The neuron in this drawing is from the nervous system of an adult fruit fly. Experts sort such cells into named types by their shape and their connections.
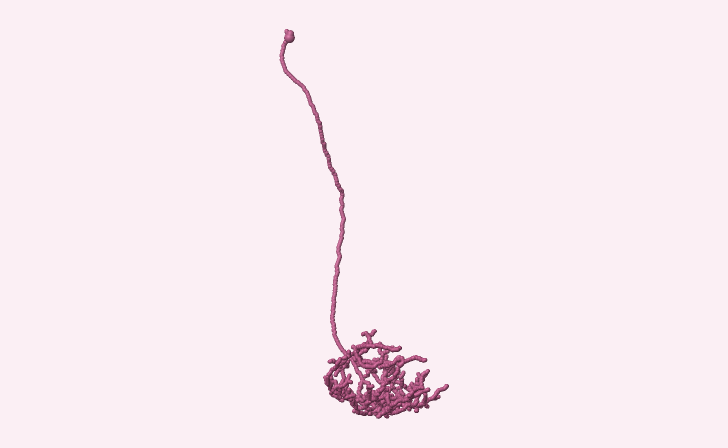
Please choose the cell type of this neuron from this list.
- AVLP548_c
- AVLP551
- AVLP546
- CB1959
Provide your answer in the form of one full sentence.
Cell type AVLP548_c is what this neuron is.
